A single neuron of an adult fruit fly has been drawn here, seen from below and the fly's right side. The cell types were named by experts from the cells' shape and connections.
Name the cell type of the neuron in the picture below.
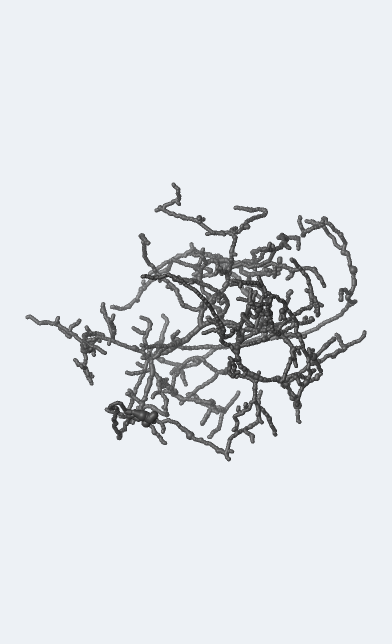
IN04B009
